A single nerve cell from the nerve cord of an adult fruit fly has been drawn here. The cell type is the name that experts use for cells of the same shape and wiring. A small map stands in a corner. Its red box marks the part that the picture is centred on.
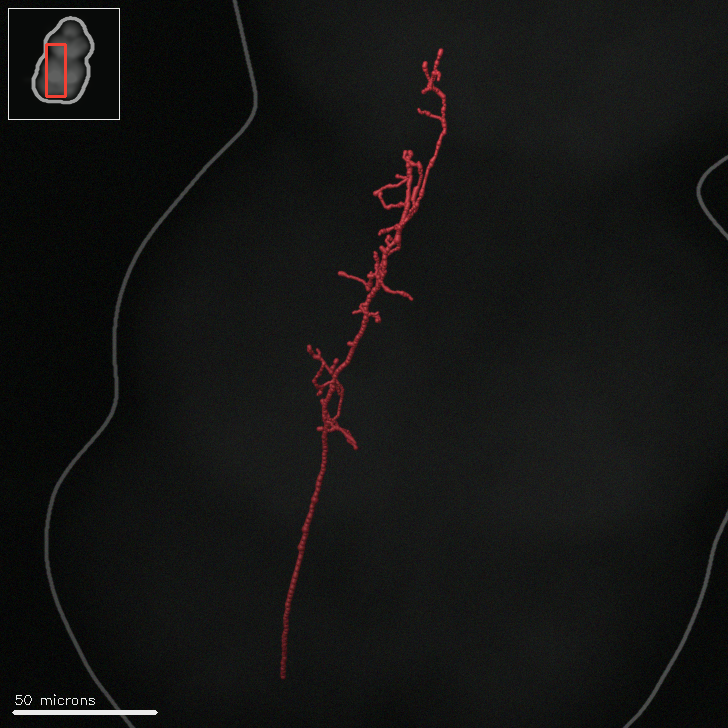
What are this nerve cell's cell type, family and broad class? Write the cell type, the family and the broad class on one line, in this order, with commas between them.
DNp21, DNp, descending neuron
